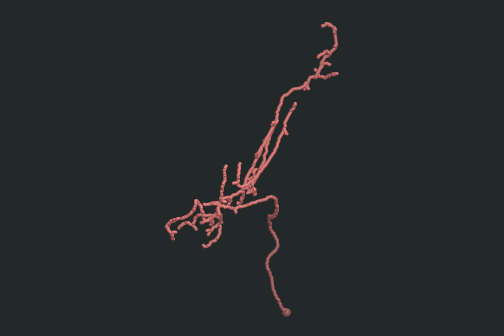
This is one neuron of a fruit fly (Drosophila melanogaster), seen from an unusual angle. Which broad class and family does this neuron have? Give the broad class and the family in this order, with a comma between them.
central-brain intrinsic neuron, hemilineage LB3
